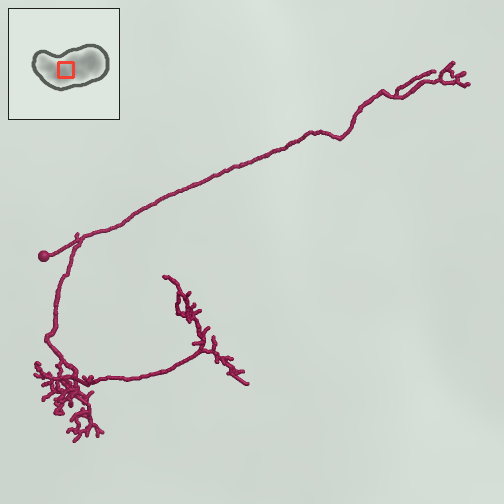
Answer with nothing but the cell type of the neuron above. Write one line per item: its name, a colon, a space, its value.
cell type: LLPC2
